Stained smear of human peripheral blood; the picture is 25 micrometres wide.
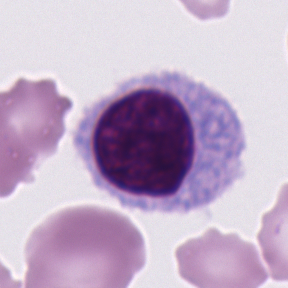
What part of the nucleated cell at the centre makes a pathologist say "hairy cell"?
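The border is what fits best with a hairy cell: it's finely irregular and frayed rather than smooth.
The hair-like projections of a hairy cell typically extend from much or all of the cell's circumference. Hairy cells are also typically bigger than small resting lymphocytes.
This one is about 15 by 12 micrometres. What doesn't fit so well is the nucleus, which is round, about 9 micrometres across, with a smooth outline and no indentation or lobes.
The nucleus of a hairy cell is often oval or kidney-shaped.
It sits toward the left and fills about 50% of the cell's area, and the rim of cytoplasm is widest on the right side of it. That cytoplasm has a fine, evenly stippled texture without coarse granules.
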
